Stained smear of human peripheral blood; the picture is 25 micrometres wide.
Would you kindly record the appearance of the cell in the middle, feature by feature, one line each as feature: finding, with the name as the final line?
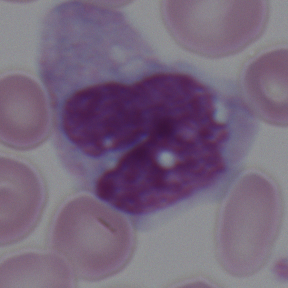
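Shape: irregular, the cytoplasm reaching furthest toward the upper left
Nucleus: folded, a notch on its left side splitting it into an upper and a lower part
Spots: several small, clear, round ones lying over the nucleus
Granules: none distinct in the cytoplasm
Cell: monocyte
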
